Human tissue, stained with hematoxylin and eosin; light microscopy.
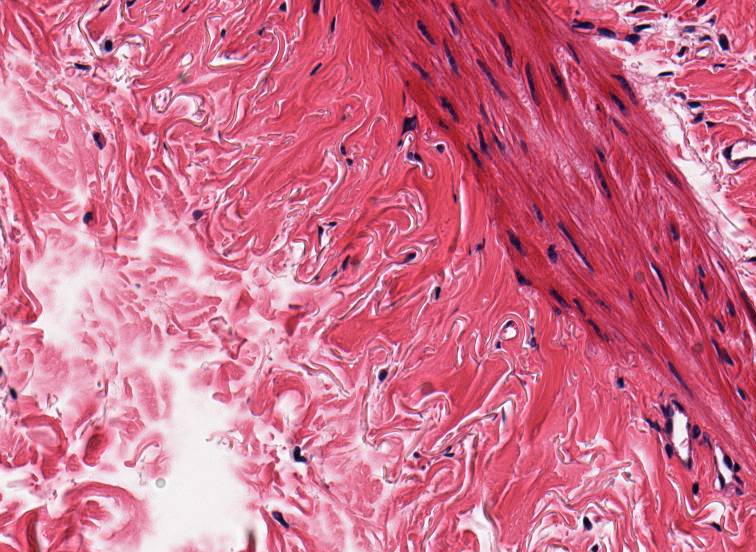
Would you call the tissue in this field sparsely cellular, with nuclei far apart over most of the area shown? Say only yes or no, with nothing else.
Yes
